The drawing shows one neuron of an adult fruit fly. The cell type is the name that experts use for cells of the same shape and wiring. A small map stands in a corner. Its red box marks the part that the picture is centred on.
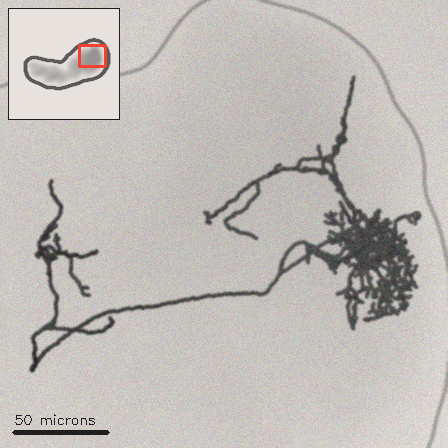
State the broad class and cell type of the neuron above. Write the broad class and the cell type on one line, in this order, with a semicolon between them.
central-brain intrinsic neuron; AVLP219_b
